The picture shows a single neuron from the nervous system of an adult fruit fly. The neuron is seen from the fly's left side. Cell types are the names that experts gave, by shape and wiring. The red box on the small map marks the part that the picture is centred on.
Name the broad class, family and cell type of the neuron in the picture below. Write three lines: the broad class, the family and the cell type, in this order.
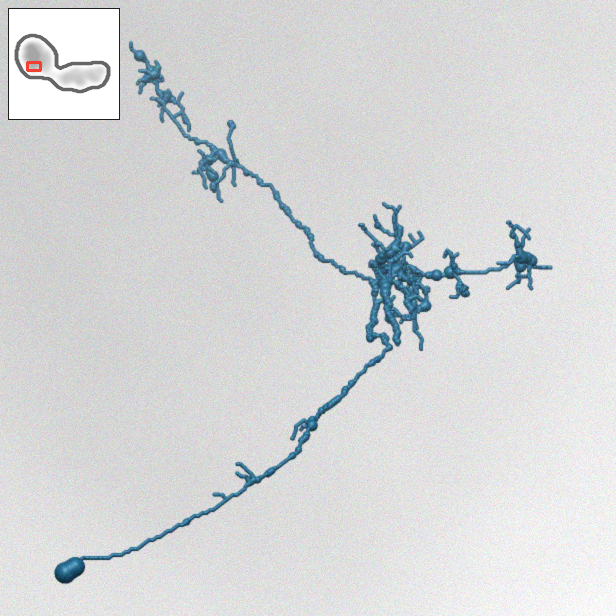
optic-lobe intrinsic neuron
TmY
TmY20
